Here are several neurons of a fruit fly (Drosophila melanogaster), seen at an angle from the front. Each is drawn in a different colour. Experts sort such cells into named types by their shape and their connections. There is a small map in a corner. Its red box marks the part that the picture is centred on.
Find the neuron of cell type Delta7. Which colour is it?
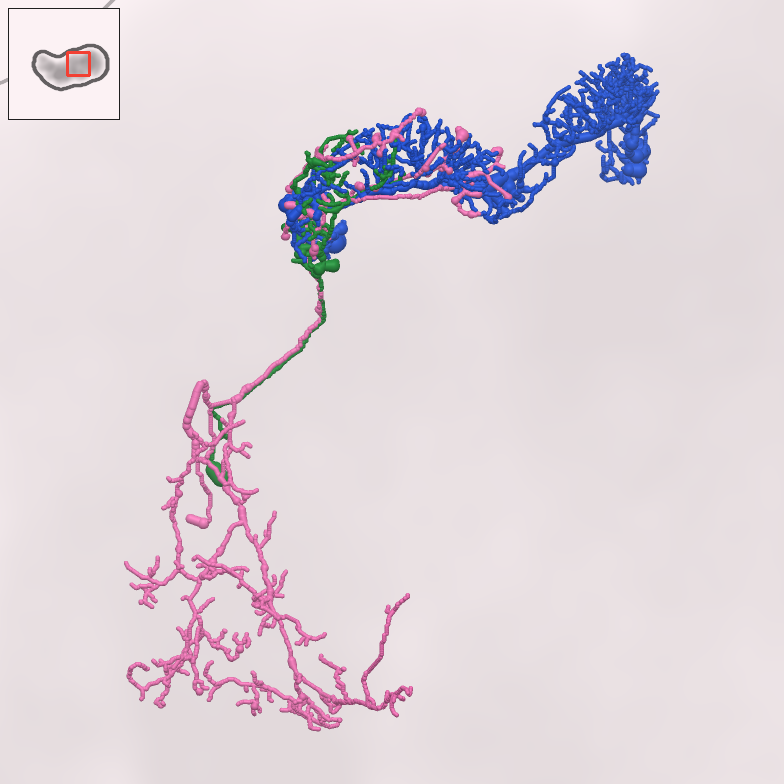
blue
